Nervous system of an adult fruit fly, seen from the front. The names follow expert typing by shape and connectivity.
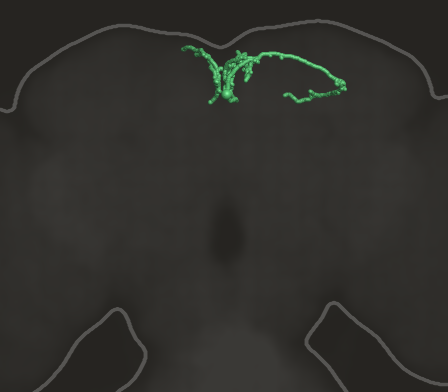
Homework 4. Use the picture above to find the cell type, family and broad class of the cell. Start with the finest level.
CB1456; hemilineage SMPad1; central-brain intrinsic neuron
